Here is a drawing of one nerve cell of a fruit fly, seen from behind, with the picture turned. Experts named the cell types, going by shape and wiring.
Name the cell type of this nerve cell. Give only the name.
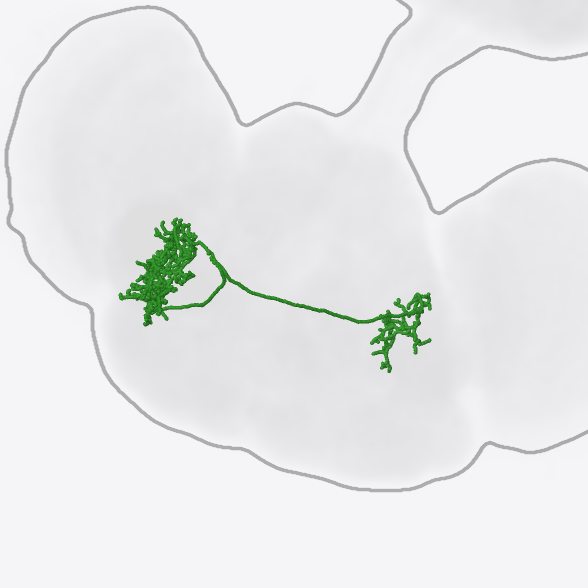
AVLP204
